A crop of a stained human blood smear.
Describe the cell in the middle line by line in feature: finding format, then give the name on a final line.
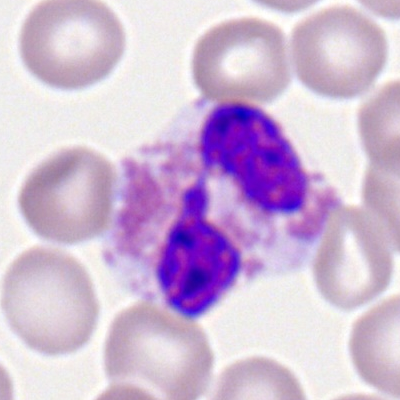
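Lobe count: two in the nucleus.
Connection: a thin strand of nuclear material between them.
Position: one lobe toward the upper right, the other toward the lower middle.
Chromatin: dark purple, clumped.
Name: eosinophil.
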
